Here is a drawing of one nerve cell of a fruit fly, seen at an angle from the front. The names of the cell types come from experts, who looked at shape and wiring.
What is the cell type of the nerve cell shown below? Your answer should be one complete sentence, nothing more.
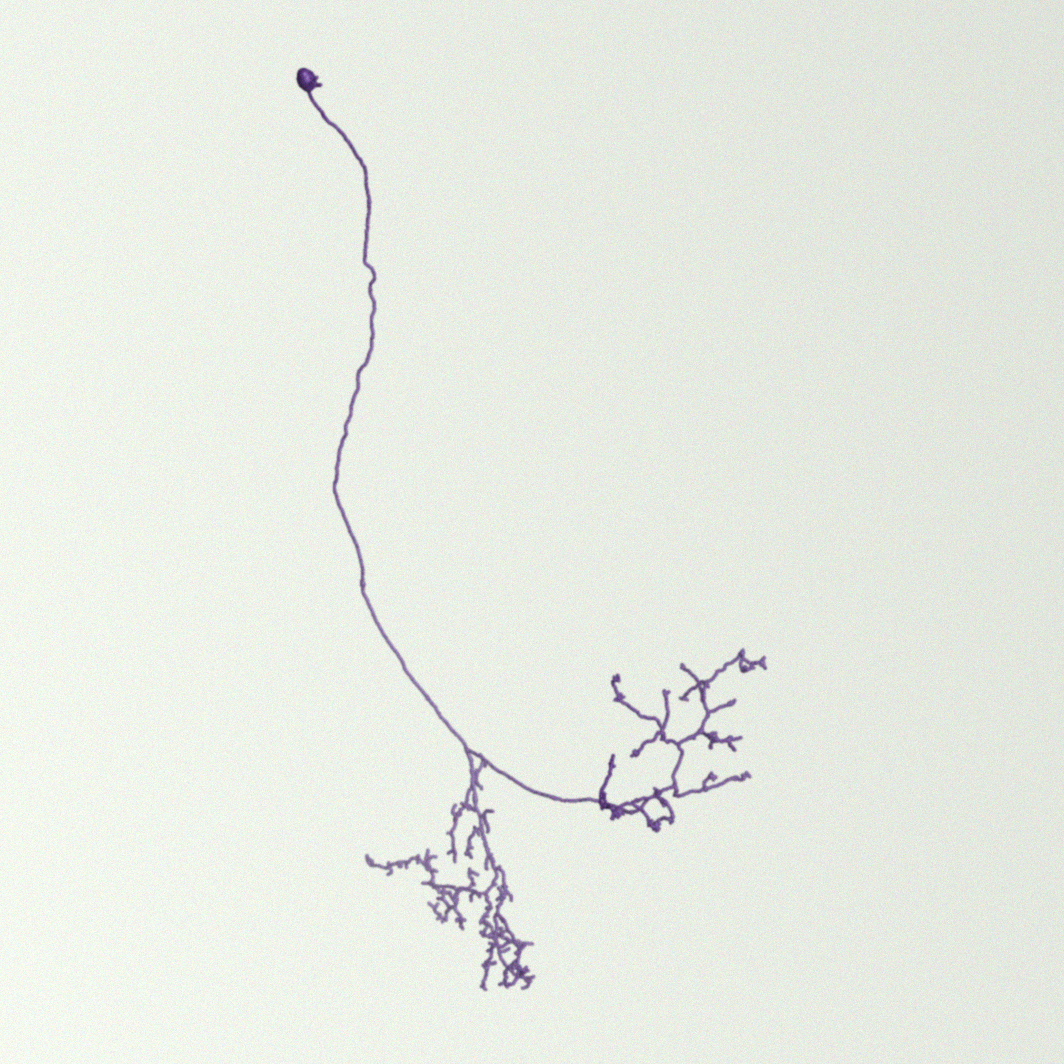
The single nerve cell here is of type CB1394_a.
